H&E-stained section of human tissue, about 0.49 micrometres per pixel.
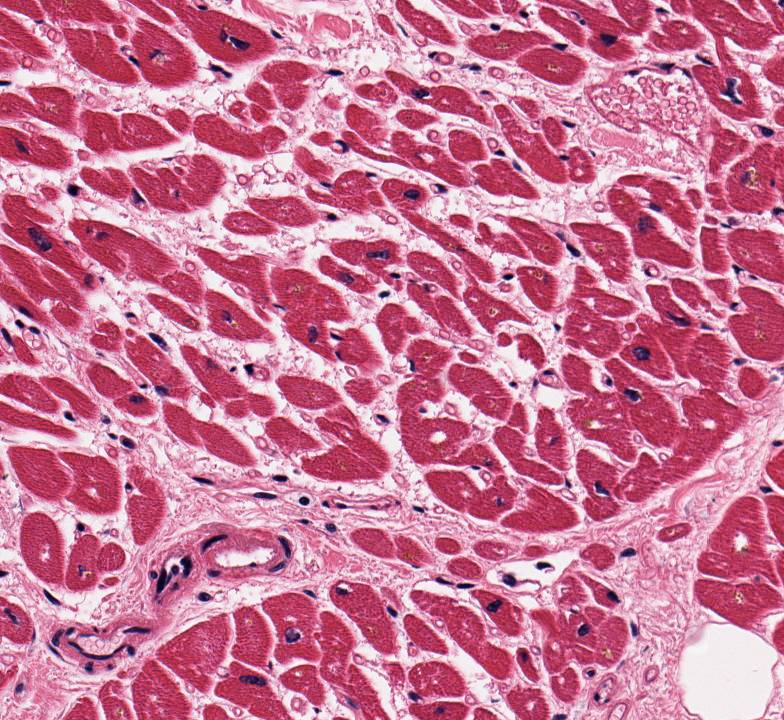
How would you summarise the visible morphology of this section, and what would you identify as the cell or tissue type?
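You'll see deep red muscle fibres, cut mostly in cross or oblique section, gathered into groups with pale pink interstitium between them. Where a nucleus shows, it sits singly near the fibre's centre. Many fibres show small yellow-brown granules at their centre. Small dark elongated nuclei are scattered in the interstitium. This is left ventricle of the heart.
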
